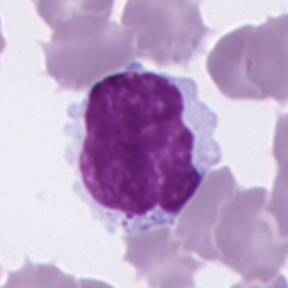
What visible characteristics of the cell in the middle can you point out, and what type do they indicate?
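The cytoplasm is pale greyish-blue, the outline irregular and ruffled with small bumps along its edge. Deep purple chromatin carries scattered paler streaks. At the upper left, the nucleus almost reaches the cell edge. List complete, the name is typical lymphocyte.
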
